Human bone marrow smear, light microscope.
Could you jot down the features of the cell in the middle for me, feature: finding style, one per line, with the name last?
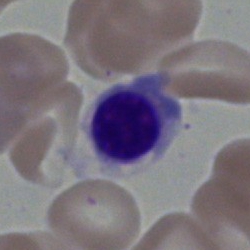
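Cytoplasm: scant beside the nucleus
Position: mostly on the upper right of the nucleus
Granules: none in the cytoplasm, as far as I can see
Surroundings: red blood cells, no other nucleated cell alongside
Name: erythroblast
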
